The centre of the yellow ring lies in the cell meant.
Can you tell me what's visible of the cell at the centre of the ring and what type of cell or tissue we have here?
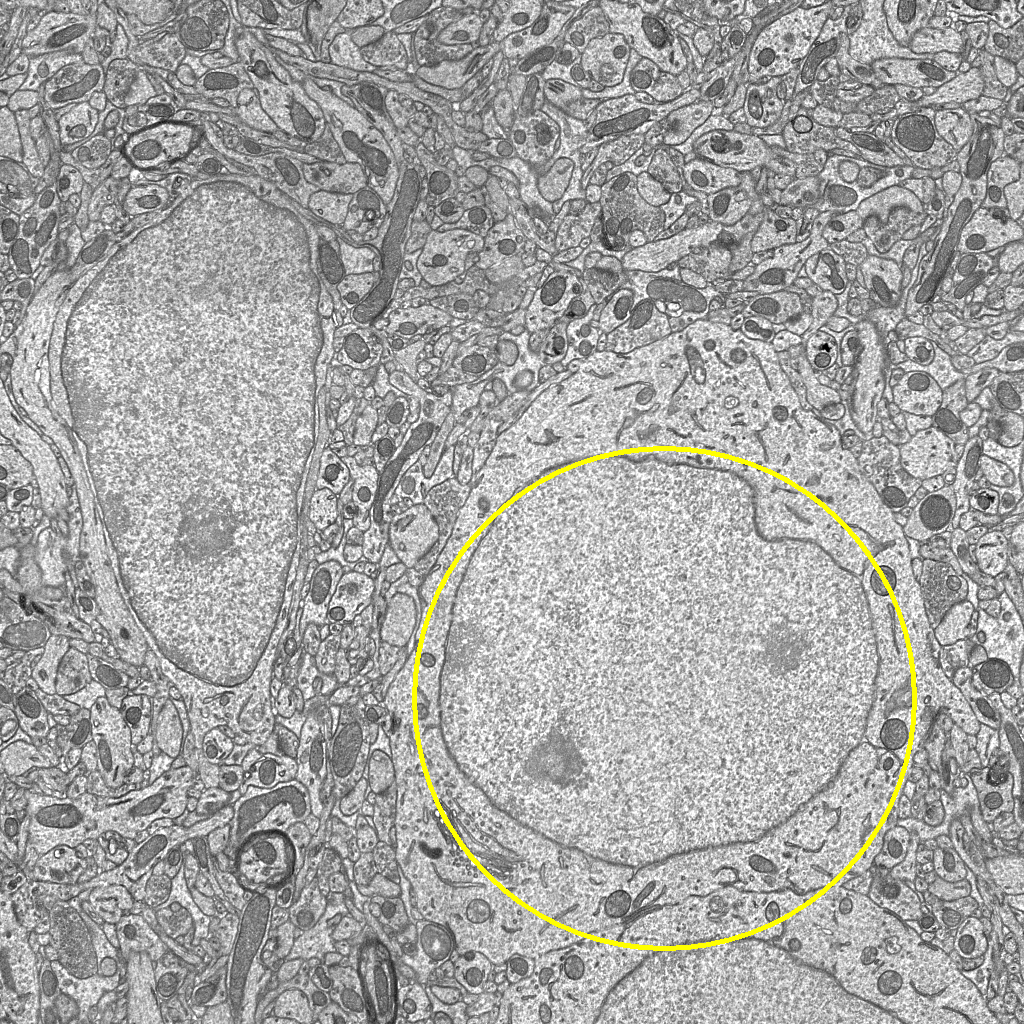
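Within the ring lies, almost entirely, a large rounded nucleus. Its envelope is mostly smooth but wavy and indented at the upper right. To the lower left of the nucleus, the cytoplasm holds stacks of flattened, curved cisternae with small vesicles. A few mitochondria are scattered below and to the right of it. It is an excitatory neuron.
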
